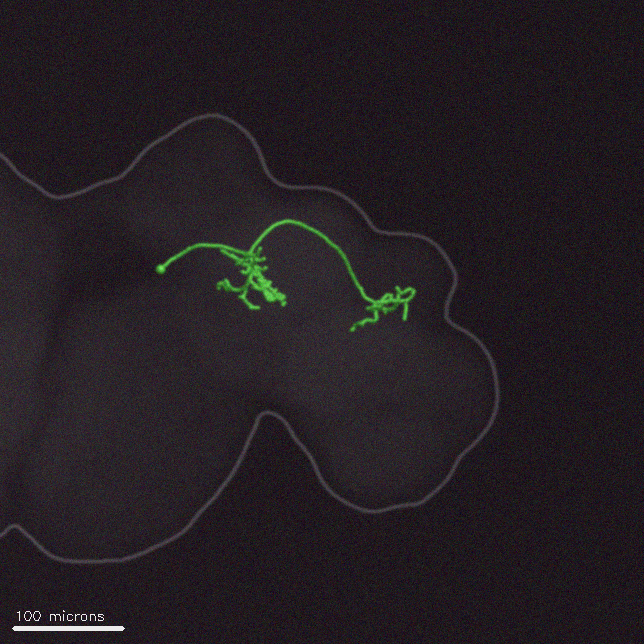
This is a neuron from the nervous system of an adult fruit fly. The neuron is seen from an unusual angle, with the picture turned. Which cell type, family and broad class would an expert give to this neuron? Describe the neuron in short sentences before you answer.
The cell body is on the left of the picture. By the scale bar it is about 250 microns wide in this view. The cell type is IN01A073. Its family is hemilineage 01A. This is a nerve-cord intrinsic neuron.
